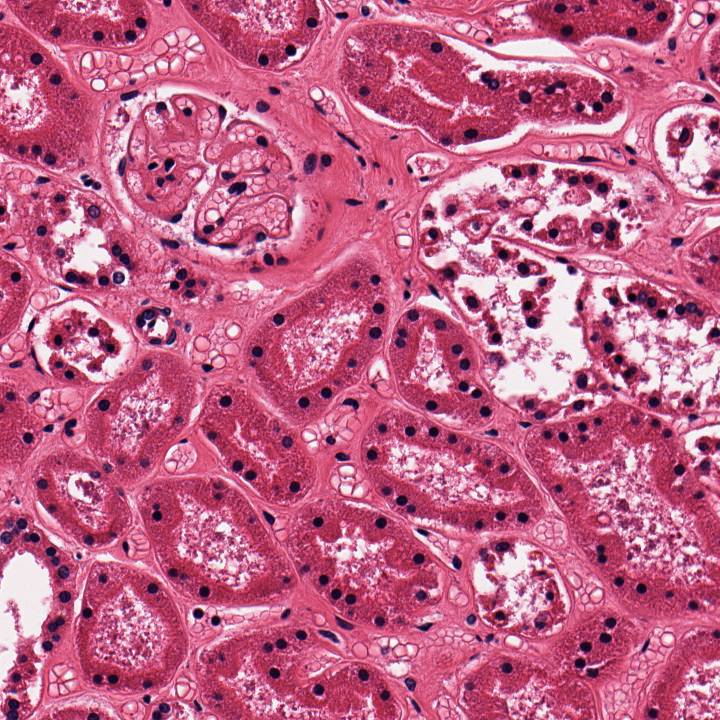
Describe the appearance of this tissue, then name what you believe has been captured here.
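See how closely the tubules pack, cut across and obliquely, with narrow stroma between. Single layers of tall cells line them, with abundant deeply eosinophilic granular cytoplasm and small round dark basal nuclei. Between tubules lie small clusters of bubbly vacuolated cells. This is renal cortex.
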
